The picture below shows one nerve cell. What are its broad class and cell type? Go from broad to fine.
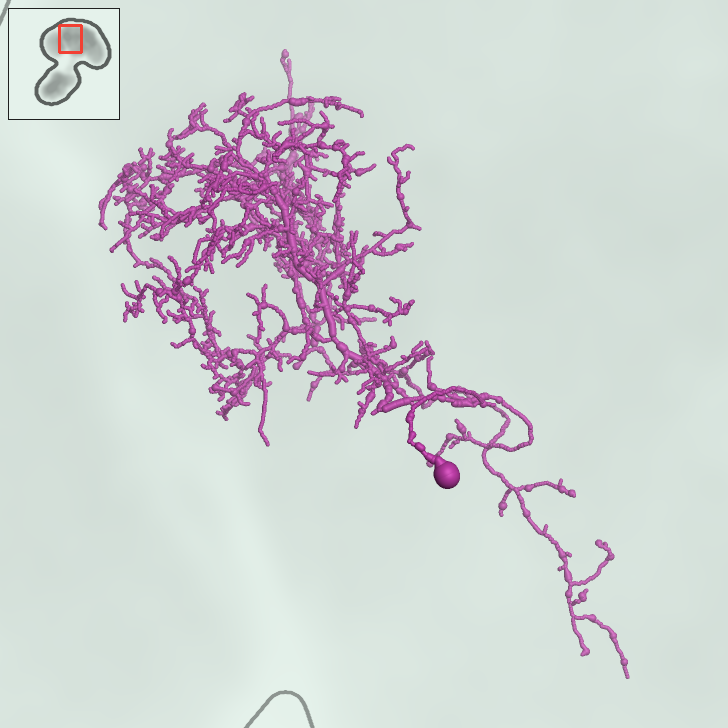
central-brain intrinsic neuron; AVLP448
